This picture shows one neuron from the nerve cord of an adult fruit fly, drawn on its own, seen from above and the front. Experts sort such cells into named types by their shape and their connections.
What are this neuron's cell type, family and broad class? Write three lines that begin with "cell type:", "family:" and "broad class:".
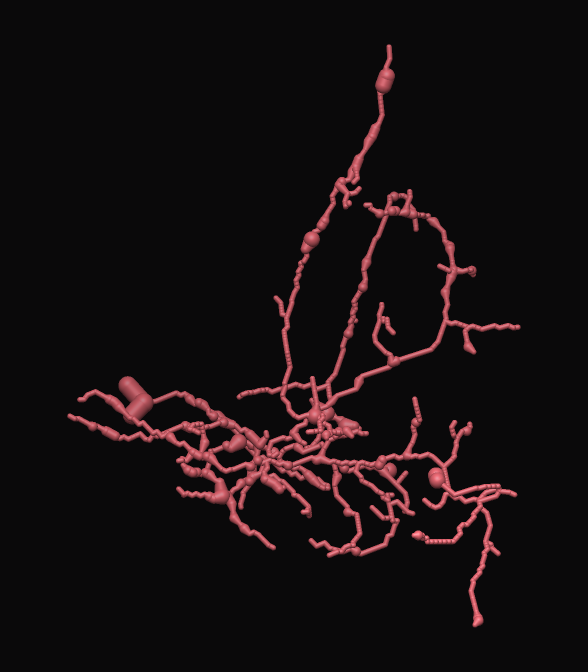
cell type: IN01B091
family: hemilineage 01B
broad class: nerve-cord intrinsic neuron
